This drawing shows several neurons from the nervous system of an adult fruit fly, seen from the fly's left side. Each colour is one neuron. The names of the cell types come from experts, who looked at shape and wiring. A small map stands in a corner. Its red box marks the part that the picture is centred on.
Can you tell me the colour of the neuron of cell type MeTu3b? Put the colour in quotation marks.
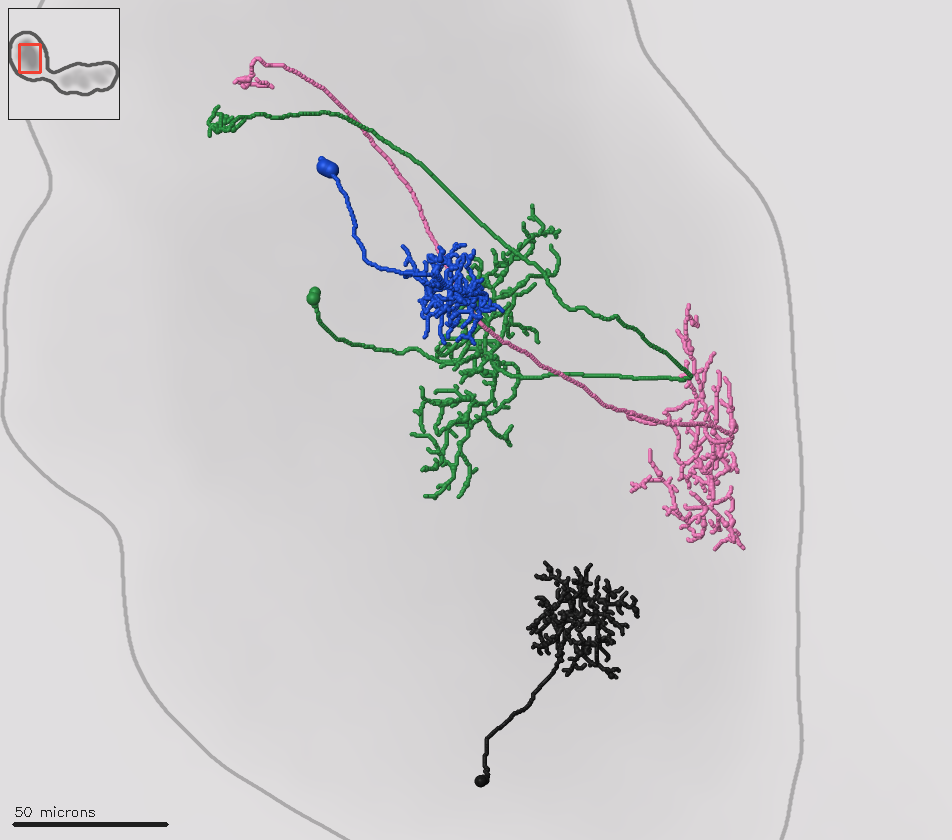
"green"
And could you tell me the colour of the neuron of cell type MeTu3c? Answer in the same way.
"pink"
